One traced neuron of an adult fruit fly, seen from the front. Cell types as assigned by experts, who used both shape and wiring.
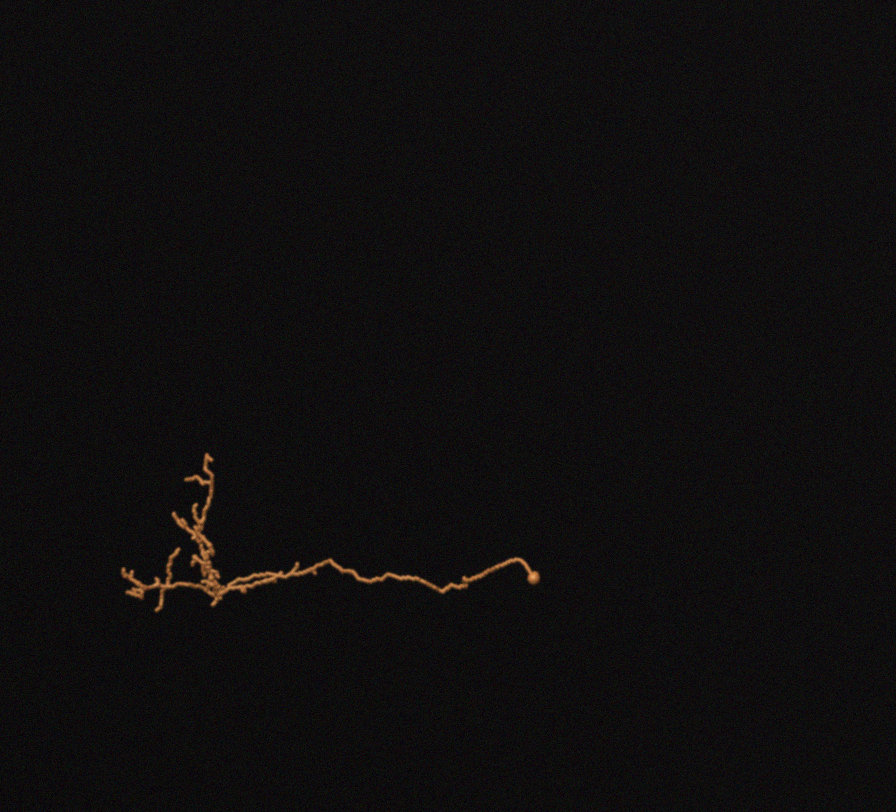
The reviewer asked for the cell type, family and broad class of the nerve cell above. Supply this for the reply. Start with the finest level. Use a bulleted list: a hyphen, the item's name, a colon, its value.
- cell type: IN14A110
- family: hemilineage 14A
- broad class: nerve-cord intrinsic neuron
